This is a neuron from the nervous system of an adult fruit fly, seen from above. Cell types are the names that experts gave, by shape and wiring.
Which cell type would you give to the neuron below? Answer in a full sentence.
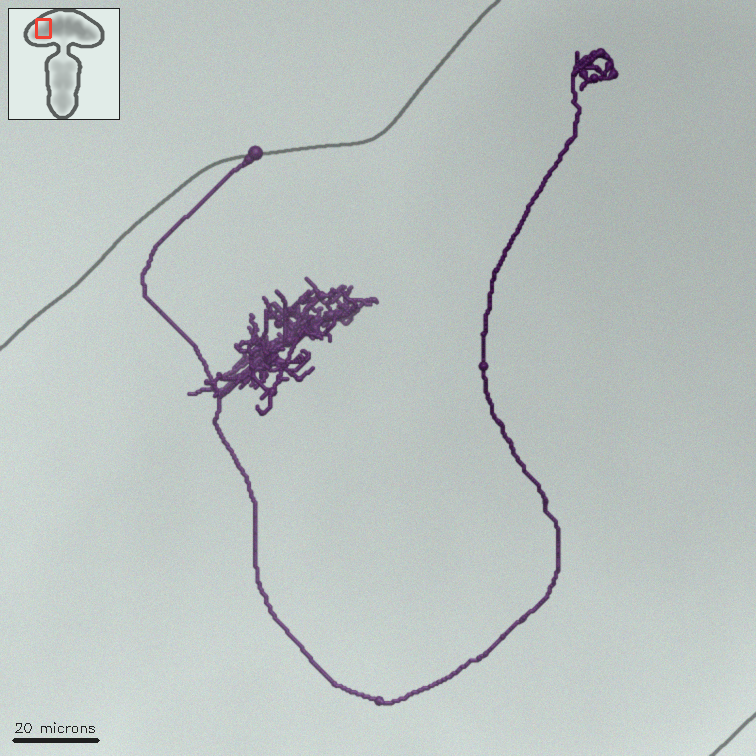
The cell type is MeTu3b.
